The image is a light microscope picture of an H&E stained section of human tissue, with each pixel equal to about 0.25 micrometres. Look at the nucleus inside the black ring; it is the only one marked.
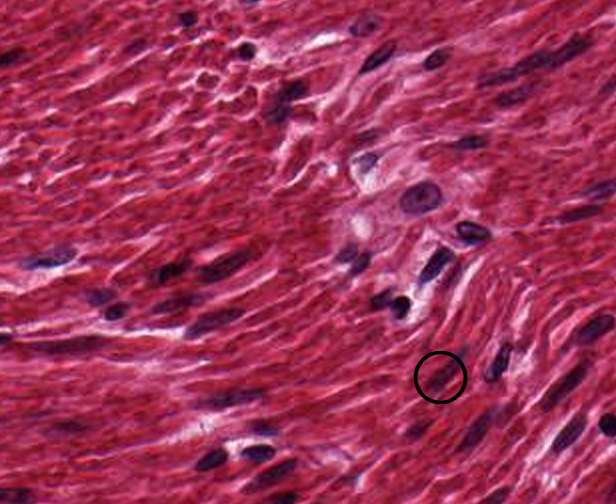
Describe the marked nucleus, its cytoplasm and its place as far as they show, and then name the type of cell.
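The nucleus is elongated, with its long axis running in the same direction as the surrounding fibres. The edge of the nucleus is blurred rather than sharply outlined. The cytoplasm is deep pink-red and streaked lengthwise, with no clear outline separating it from the neighbouring cells. The cell lies within a tightly packed bundle of parallel, spindle-shaped cells that run diagonally across the field. The marked nucleus belongs to a smooth muscle cell.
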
